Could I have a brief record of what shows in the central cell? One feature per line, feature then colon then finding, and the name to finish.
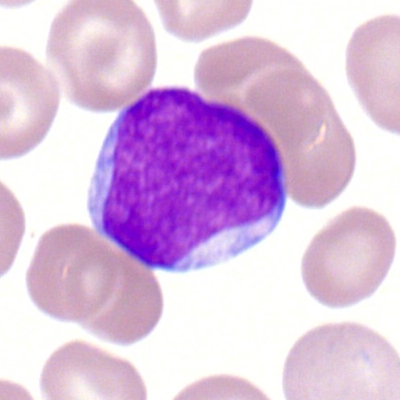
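Shape: roughly round outline.
Nucleus: shallow notch in its top edge.
Nuclear extent: fills most of the cell.
Granules: none seen in the cytoplasm.
Cell: myeloblast.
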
